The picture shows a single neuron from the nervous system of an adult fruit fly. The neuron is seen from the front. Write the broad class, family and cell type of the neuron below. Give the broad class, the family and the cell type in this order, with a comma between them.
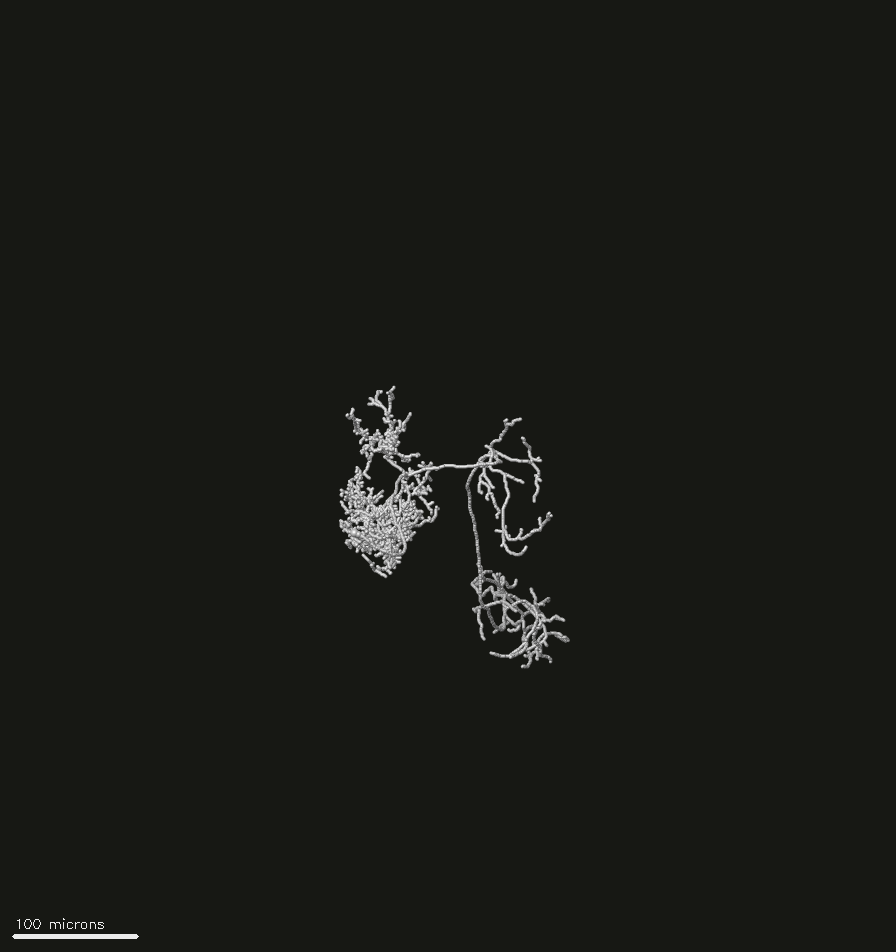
descending neuron, hemilineage MD3, DNge040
